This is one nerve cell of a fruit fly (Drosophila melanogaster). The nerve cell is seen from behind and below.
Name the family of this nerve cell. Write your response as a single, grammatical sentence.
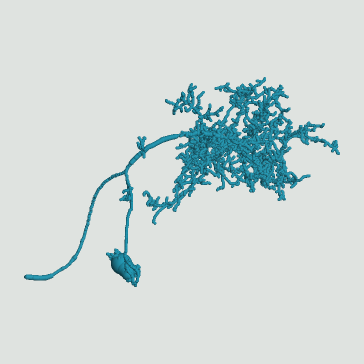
Within family hemilineage 16B is found this nerve cell.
